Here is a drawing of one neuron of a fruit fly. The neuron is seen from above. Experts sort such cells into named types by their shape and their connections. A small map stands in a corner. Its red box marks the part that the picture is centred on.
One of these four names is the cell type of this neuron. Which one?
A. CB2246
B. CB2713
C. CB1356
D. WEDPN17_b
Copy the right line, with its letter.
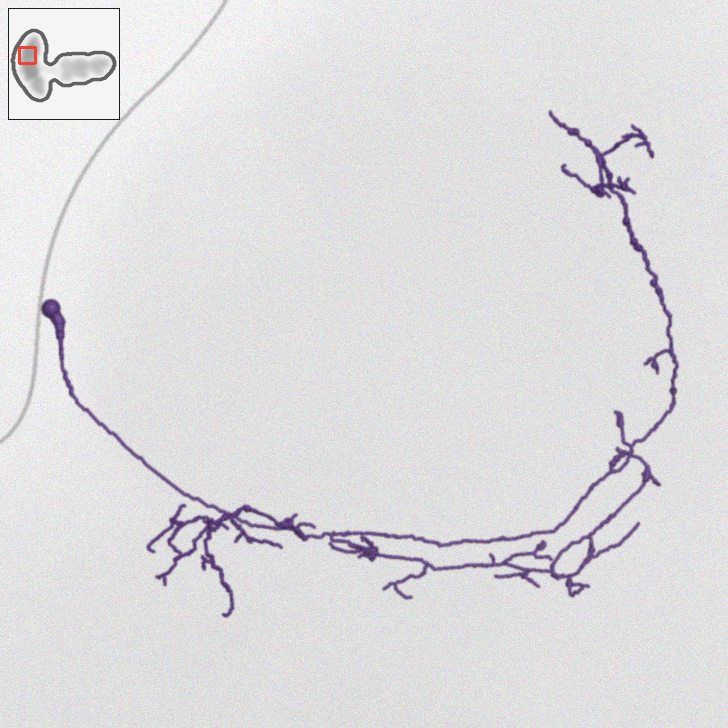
D. WEDPN17_b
